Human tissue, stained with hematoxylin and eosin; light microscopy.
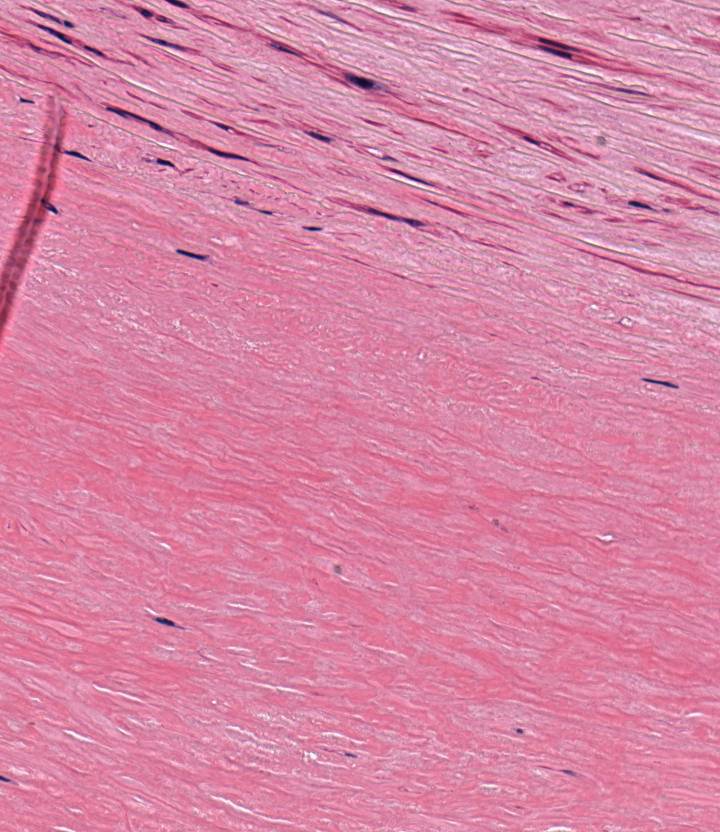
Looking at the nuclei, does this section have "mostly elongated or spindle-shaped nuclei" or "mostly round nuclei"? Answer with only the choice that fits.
Mostly elongated or spindle-shaped nuclei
